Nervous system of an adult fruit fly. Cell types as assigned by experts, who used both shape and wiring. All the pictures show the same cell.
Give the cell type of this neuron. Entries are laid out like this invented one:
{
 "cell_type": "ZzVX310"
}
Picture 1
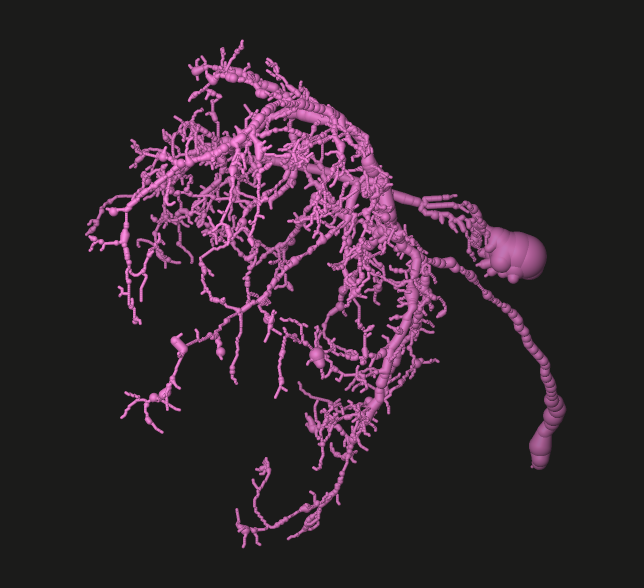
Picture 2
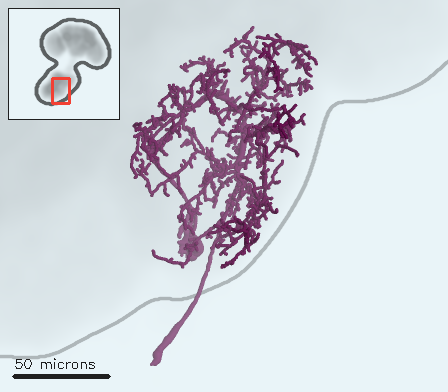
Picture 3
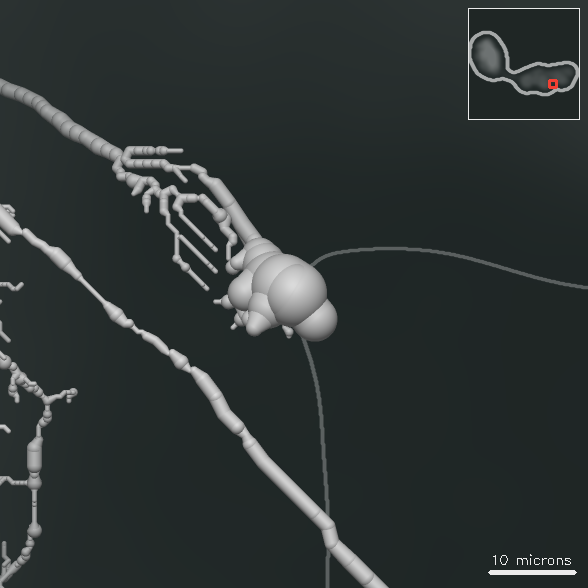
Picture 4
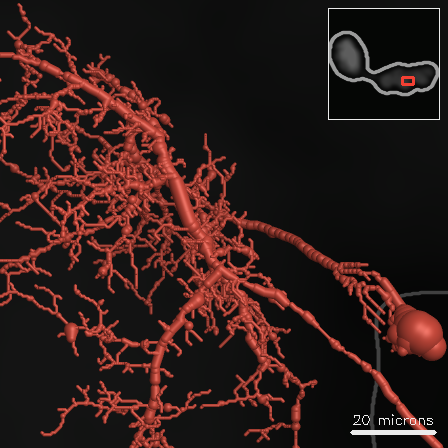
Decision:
{
 "cell_type": "Sternal posterior rotator MN"
}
